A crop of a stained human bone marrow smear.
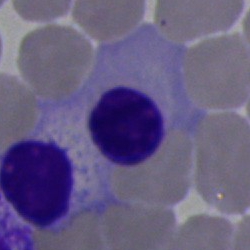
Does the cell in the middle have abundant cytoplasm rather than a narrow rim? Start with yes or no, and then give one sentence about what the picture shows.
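Yes. The cytoplasm is abundant and pale grey-blue.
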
